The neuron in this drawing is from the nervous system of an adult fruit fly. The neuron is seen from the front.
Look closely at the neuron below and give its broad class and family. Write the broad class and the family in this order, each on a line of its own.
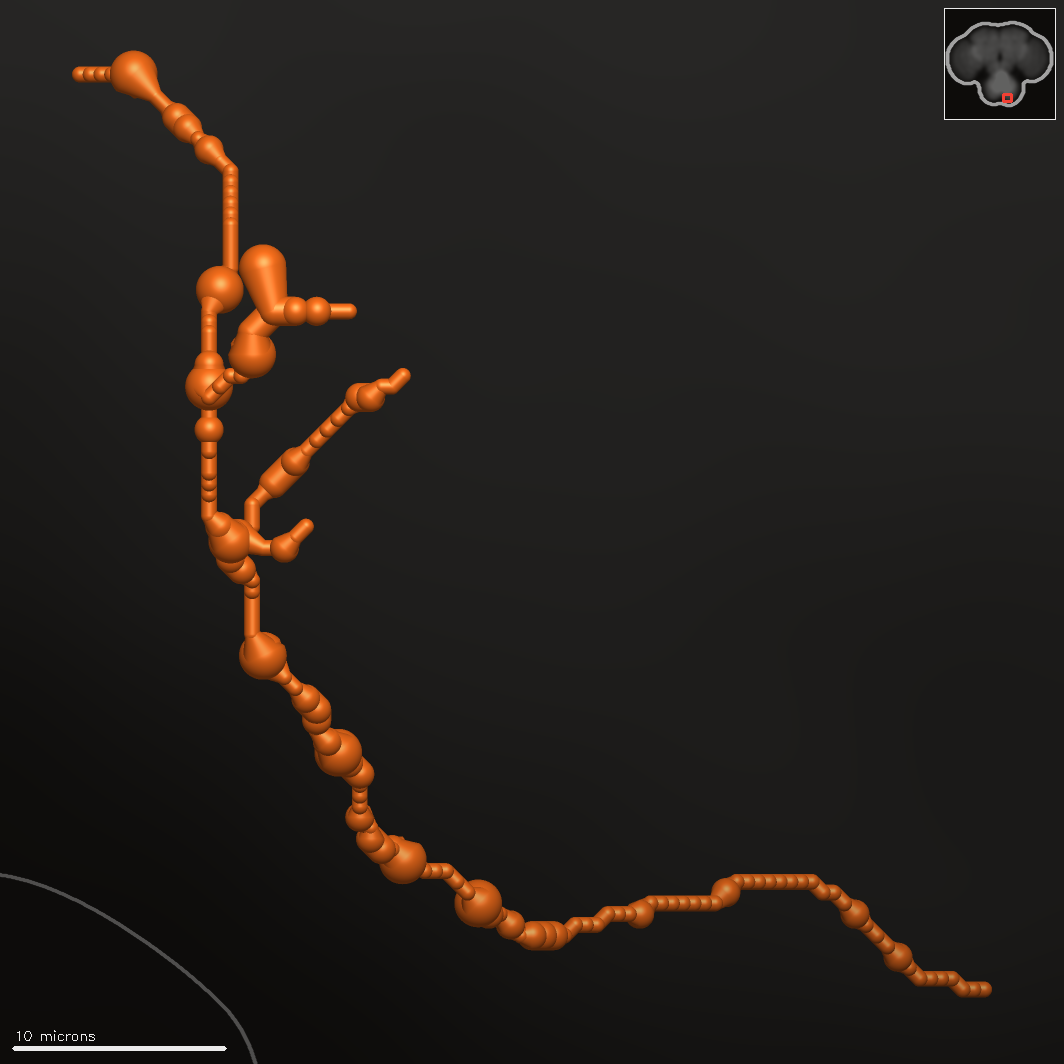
sensory neuron entering the nerve cord
class mechanosensory tactile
